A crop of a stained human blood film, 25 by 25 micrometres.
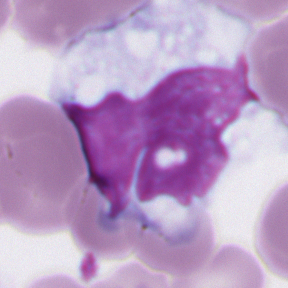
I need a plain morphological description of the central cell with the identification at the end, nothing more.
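An irregular, angular nucleus has a cleft rising into it from its lower edge. Within its right half sits a small clear gap. Its chromatin stains deep magenta and appears fairly even, free of coarse dark clumps. Above the nucleus, the cytoplasm looks foamy, holding many small clear vacuoles. This cell is a monocyte.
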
